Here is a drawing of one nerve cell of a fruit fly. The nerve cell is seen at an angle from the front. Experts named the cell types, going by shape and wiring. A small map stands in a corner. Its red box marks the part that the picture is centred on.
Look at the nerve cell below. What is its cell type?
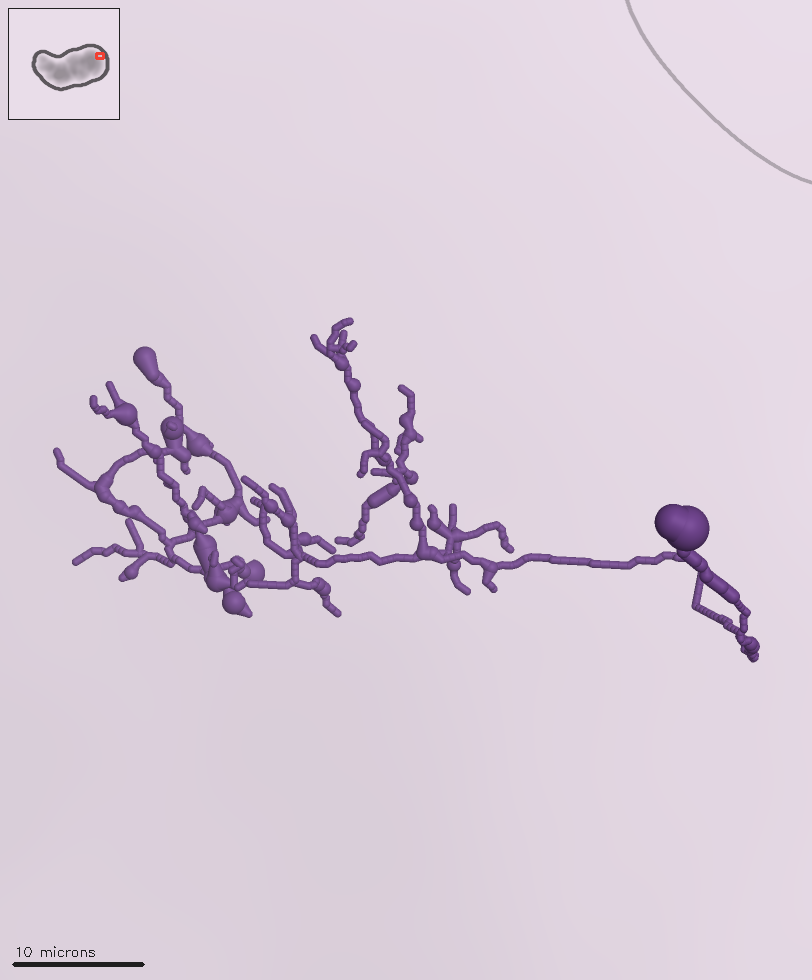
Mi17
